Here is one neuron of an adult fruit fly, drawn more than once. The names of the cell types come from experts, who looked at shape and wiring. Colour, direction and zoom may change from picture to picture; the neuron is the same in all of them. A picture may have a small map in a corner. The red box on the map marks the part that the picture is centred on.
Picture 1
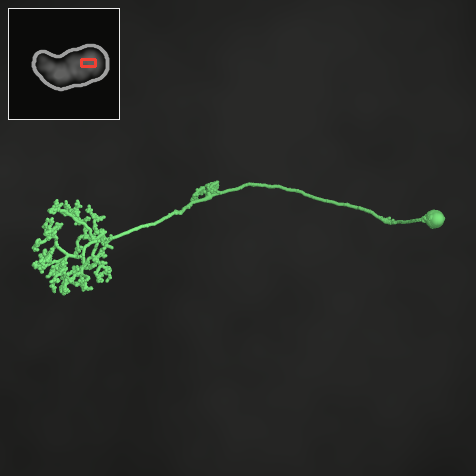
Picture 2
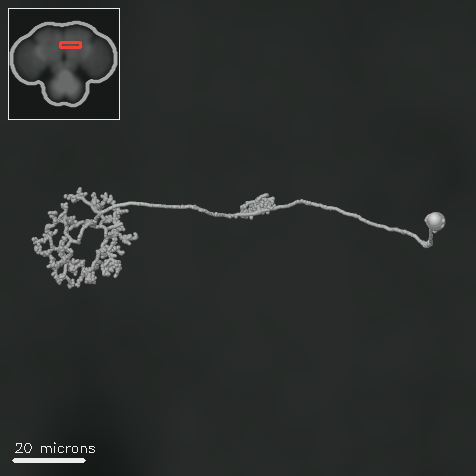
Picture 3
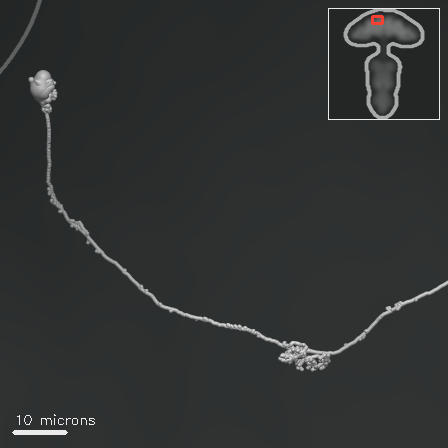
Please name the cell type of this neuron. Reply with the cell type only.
ER3p_a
